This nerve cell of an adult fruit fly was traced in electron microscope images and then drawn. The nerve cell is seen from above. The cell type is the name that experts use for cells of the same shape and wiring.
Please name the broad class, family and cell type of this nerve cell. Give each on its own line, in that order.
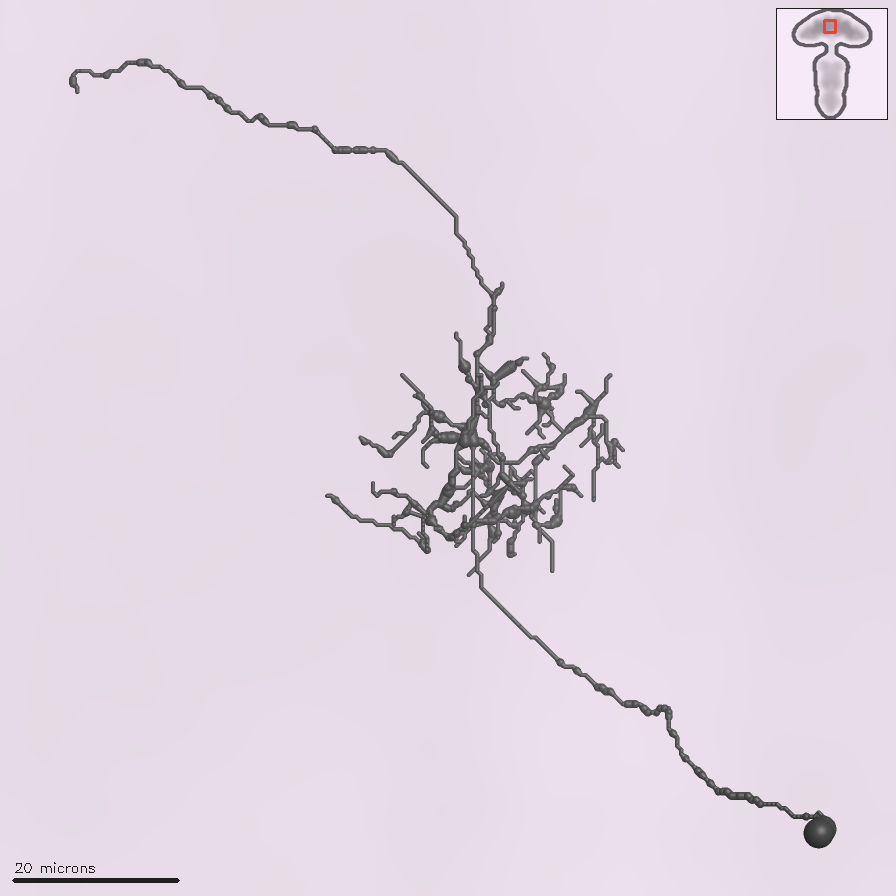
central-brain intrinsic neuron
class CX
FC3_b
